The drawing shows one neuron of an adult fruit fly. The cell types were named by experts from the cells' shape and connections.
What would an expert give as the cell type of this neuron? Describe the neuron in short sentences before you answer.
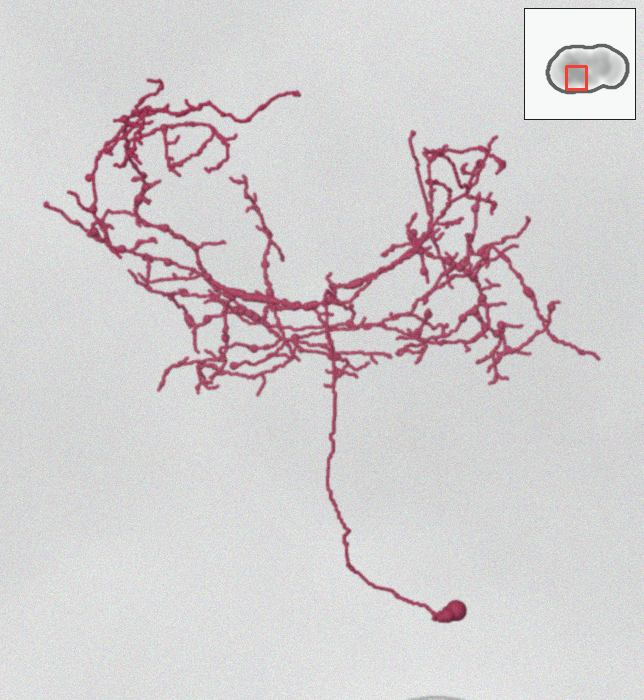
Its cell body lies at the lower right of the picture. In this view it is about as wide as it is tall. This is a nerve-cord intrinsic neuron. Its cell type is IN00A053.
